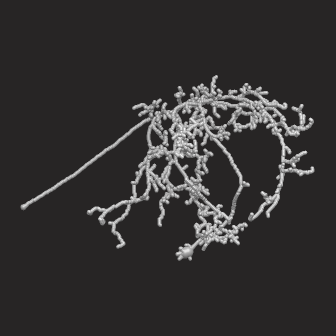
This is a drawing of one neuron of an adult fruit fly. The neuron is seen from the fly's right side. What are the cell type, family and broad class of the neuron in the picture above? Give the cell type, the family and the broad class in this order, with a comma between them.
Fe reductor MN, hemilineage 24B.25B, motor neuron of the nerve cord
